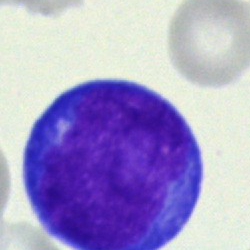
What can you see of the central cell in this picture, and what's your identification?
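See how round and smooth the outline is, with no projections from the surface. The chromatin's fine and evenly stippled purple, and there are no granules in that blue cytoplasm. That's a proerythroblast.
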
